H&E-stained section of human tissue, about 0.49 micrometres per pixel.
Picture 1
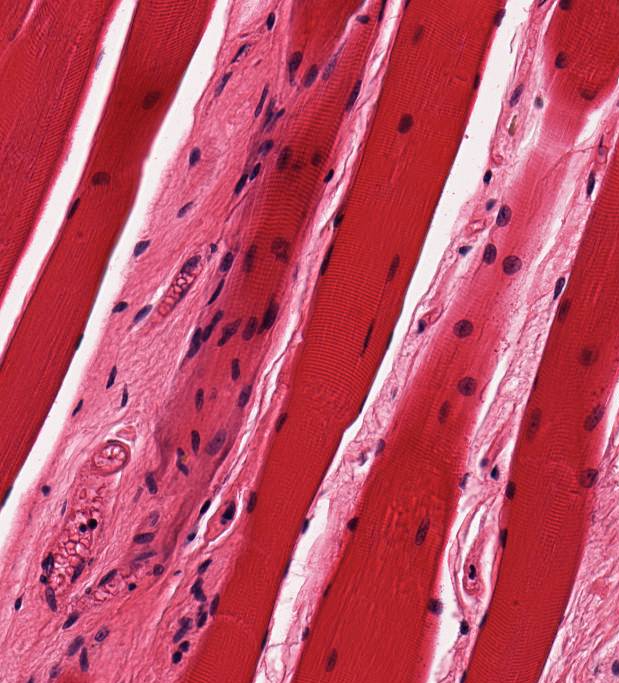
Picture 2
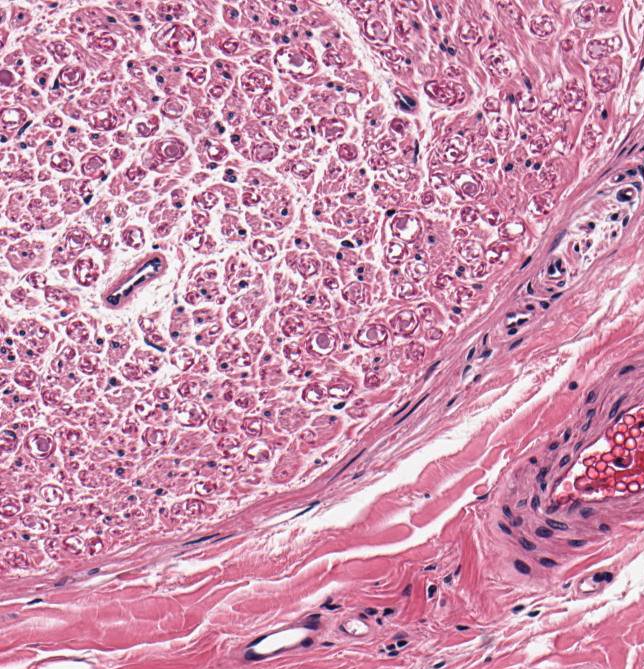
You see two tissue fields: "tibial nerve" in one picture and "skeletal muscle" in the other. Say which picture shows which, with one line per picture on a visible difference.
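Picture 1: skeletal muscle. Long, parallel, deep red muscle fibres alternate with paler pink bands of connective tissue across the field.
Picture 2: tibial nerve. The fibres within the bundle are cut across, showing as small round profiles.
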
